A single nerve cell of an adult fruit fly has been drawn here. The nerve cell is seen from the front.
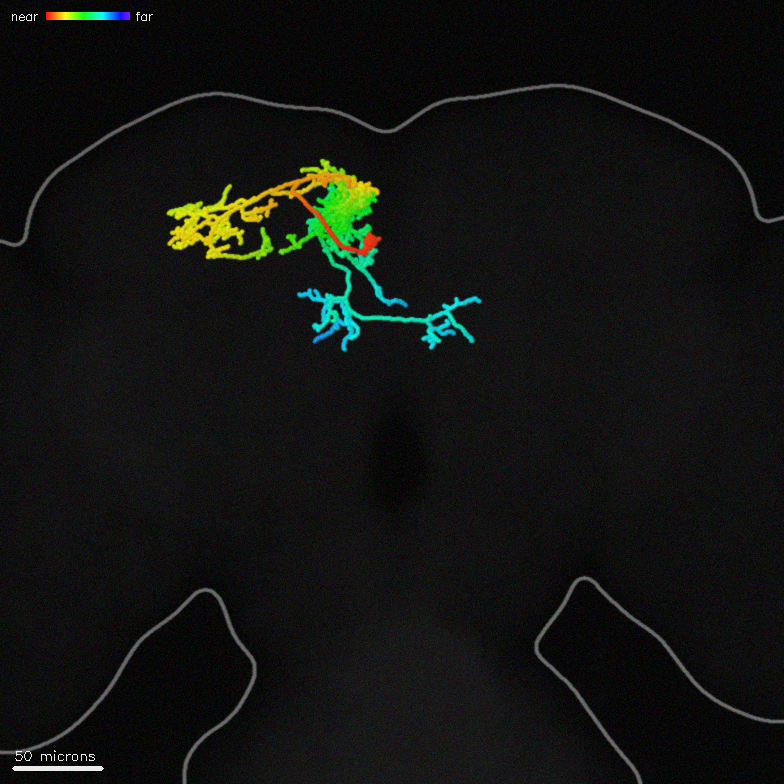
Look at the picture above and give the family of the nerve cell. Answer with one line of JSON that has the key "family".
{"family": "hemilineage SMPad2"}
